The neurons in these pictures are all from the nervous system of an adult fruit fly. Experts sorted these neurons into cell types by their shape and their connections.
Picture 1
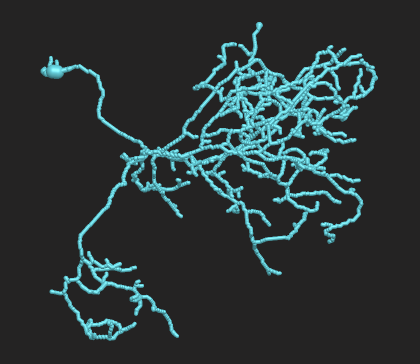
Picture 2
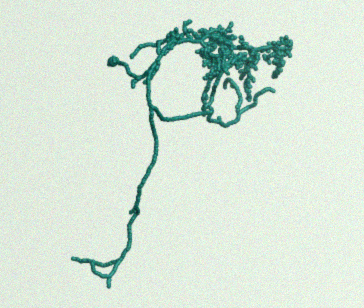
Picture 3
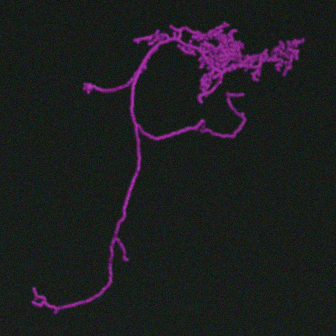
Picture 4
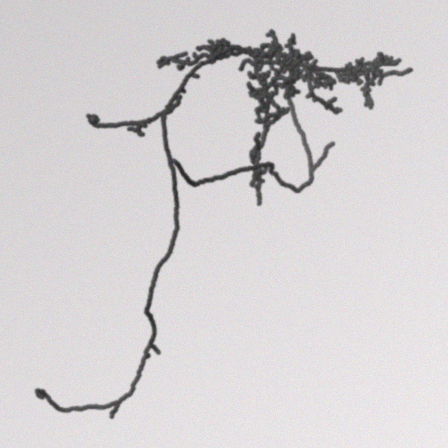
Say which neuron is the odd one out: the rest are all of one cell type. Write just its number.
1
